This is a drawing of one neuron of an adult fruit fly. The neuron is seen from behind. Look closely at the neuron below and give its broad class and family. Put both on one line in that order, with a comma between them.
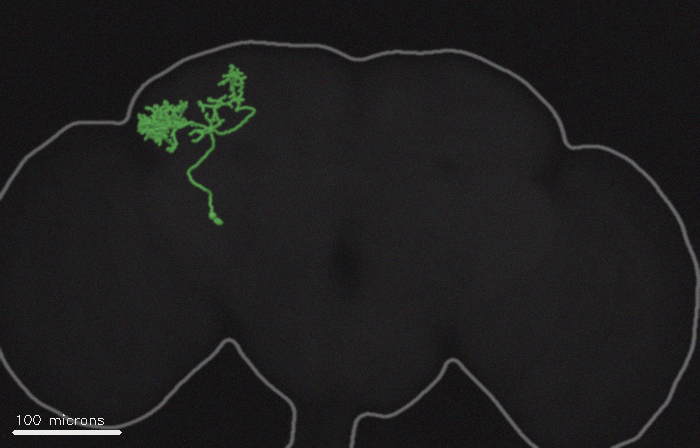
central-brain intrinsic neuron, hemilineage VLPl&p1_posterior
